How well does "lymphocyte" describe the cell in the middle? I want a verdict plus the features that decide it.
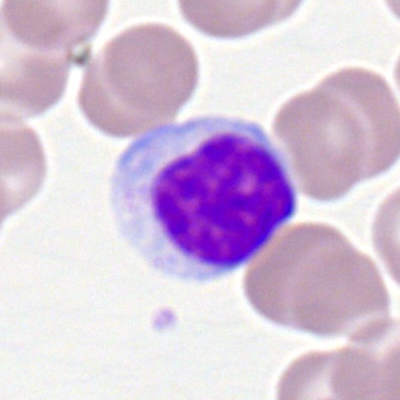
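Chromatin: coarse, clumped into dark patches. Nucleoli: none seen.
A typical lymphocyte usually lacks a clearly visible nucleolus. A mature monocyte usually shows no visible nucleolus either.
This feature therefore fits both lymphocyte and monocyte. Vacuoles: none in the cytoplasm.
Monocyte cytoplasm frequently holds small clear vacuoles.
Their absence counts against monocyte. Granules: a few, fine and reddish-purple, in the cytoplasm. Surroundings: red cells press against the right side of the cell. Verdict: lymphocyte fits.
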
